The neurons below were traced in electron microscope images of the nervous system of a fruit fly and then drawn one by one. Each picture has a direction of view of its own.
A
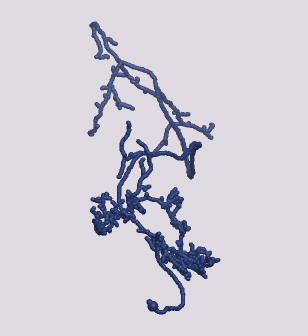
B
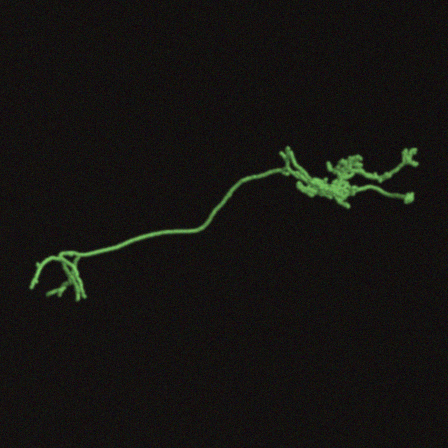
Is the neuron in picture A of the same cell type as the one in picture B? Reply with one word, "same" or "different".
same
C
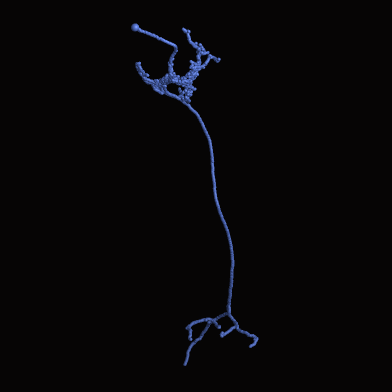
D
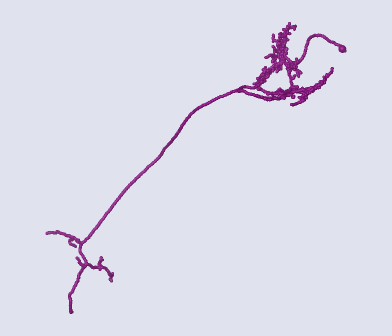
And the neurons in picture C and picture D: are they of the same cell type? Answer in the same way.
same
